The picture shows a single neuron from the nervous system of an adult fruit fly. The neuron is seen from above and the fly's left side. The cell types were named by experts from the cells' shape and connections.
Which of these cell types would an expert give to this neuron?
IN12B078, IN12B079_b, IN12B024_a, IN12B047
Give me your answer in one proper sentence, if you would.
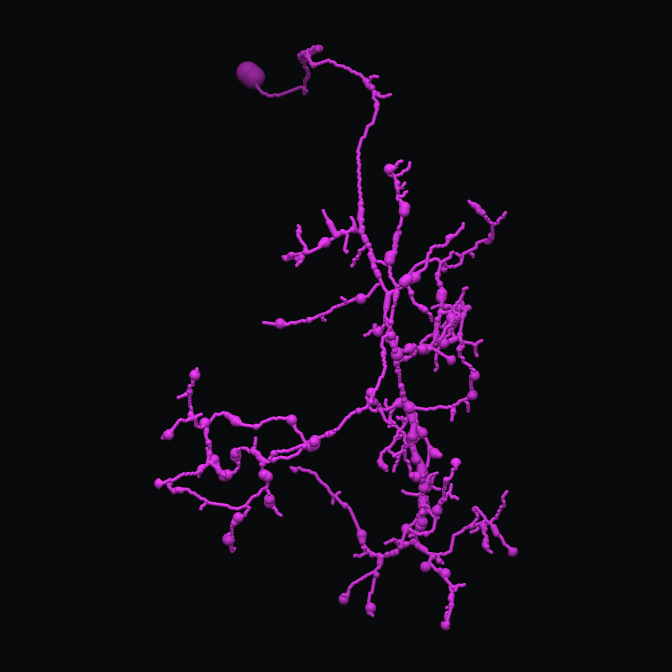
The cell type given to this neuron is IN12B078.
